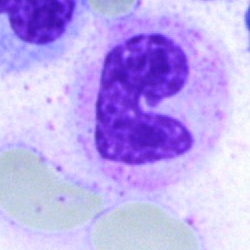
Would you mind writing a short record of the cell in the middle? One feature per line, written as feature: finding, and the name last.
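Nucleus: kidney-shaped, deep notch opening toward the right
Chromatin: dark purple, moderately clumped, with paler patches
Cytoplasm: moderate rim, pale pinkish-lilac
Granules: fine, pink-violet, scattered through the cytoplasm
Name: band neutrophil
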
